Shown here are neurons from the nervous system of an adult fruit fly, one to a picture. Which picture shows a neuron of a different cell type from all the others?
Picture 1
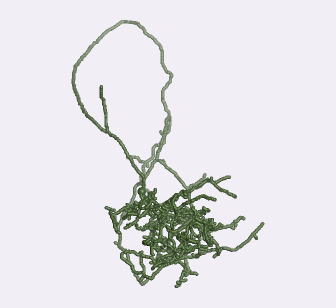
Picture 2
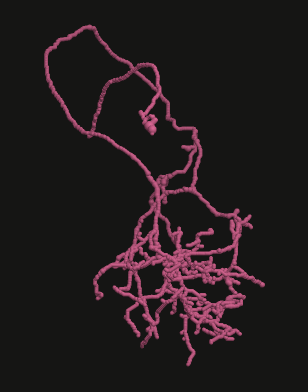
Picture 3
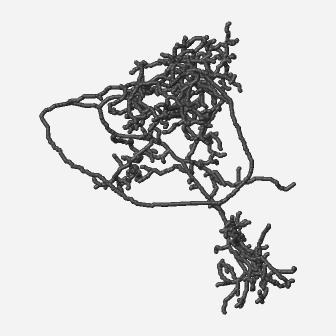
Picture 3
